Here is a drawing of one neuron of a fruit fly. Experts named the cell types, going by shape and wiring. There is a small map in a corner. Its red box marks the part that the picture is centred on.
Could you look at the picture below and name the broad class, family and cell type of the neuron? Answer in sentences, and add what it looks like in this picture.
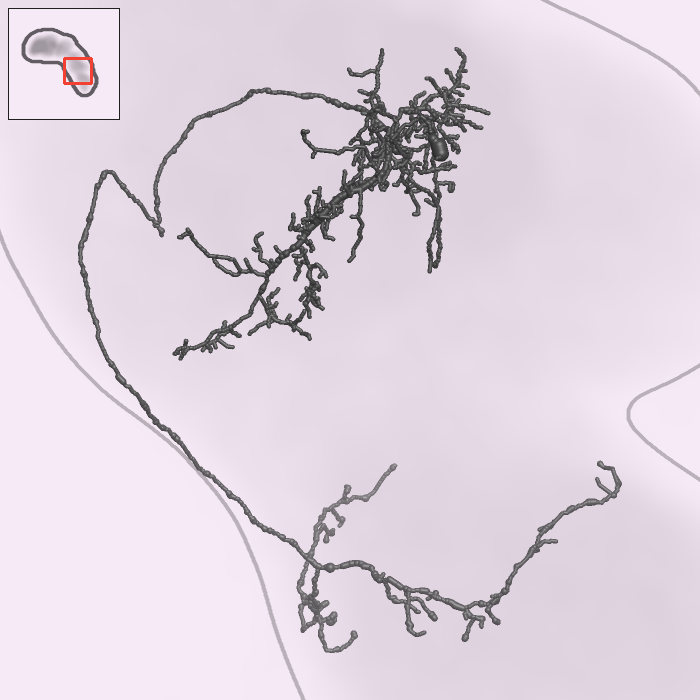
It is a nerve-cord intrinsic neuron. Its family is hemilineage 18B. It is of cell type IN18B027. As drawn here it is about as wide as it is tall.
